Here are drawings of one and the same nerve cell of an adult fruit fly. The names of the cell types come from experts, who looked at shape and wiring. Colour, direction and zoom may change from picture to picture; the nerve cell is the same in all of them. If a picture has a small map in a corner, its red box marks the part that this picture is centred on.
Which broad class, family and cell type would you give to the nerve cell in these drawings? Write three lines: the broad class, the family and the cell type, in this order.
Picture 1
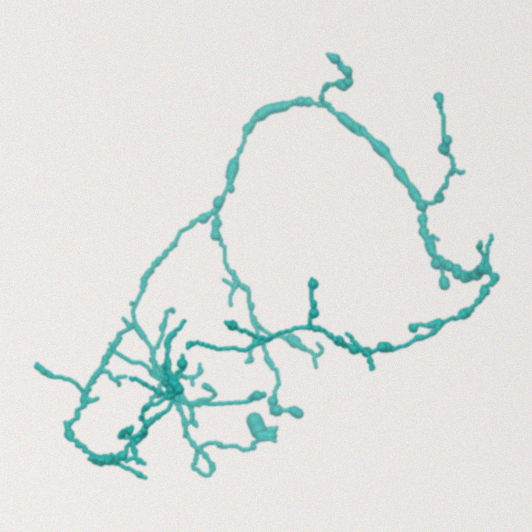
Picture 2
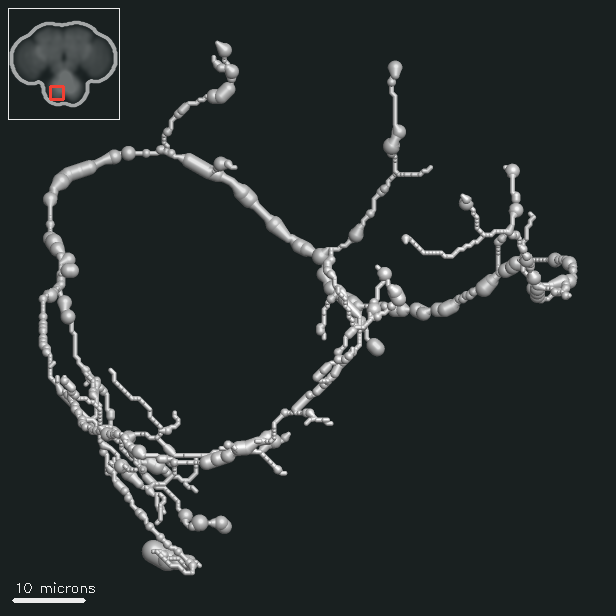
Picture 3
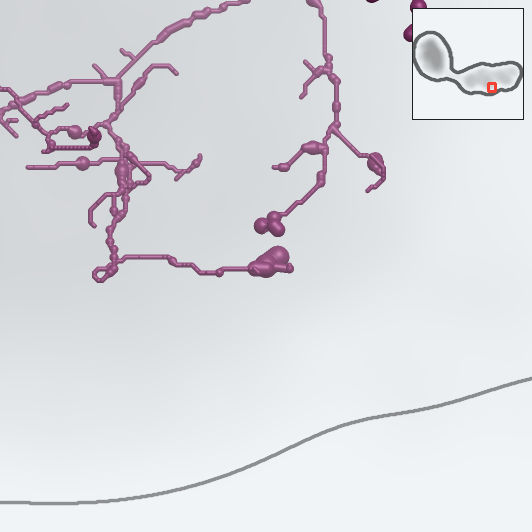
nerve-cord intrinsic neuron
hemilineage 13A
IN13A044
